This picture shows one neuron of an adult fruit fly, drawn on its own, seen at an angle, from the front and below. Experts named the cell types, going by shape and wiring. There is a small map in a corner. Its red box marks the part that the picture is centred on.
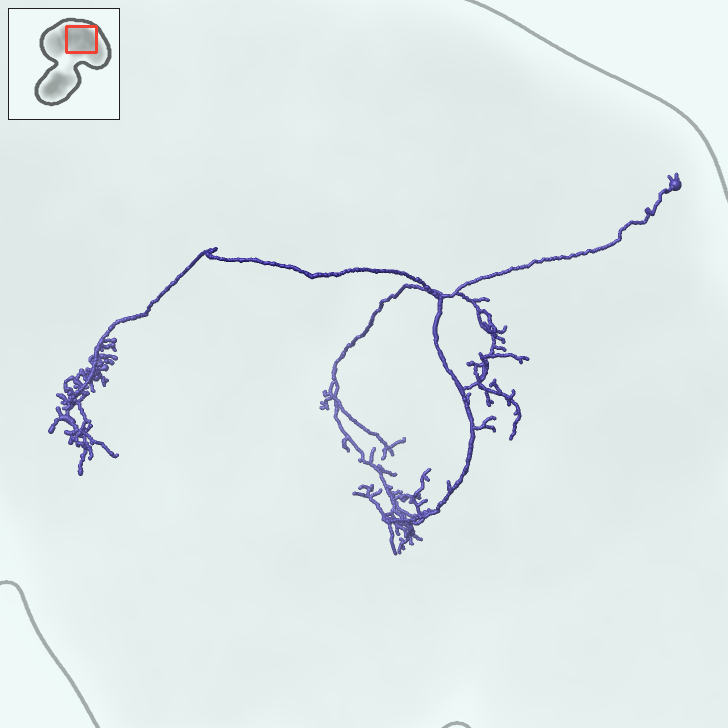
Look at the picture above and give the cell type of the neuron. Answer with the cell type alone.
PS081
